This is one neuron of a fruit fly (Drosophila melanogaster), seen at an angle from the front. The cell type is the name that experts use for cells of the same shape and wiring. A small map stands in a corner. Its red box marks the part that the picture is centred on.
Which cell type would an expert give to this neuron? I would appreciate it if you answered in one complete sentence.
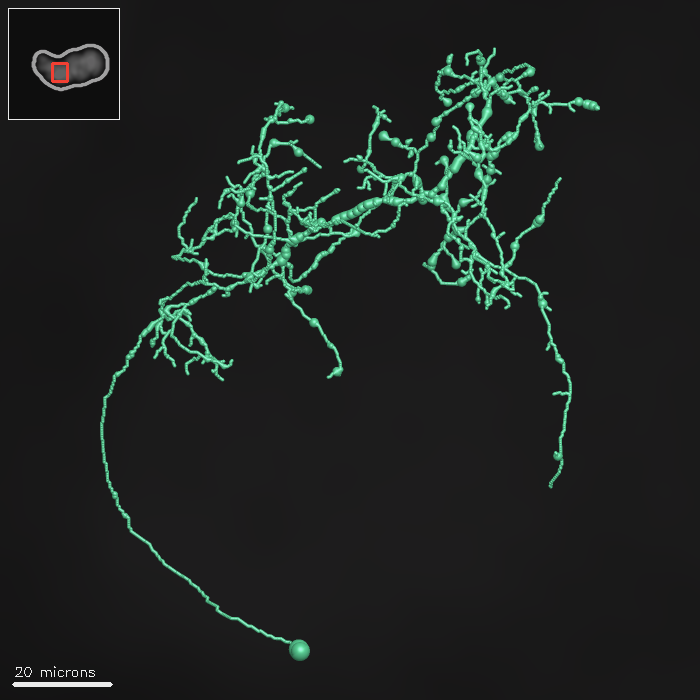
The neuron here is of the cell type IN04B081.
